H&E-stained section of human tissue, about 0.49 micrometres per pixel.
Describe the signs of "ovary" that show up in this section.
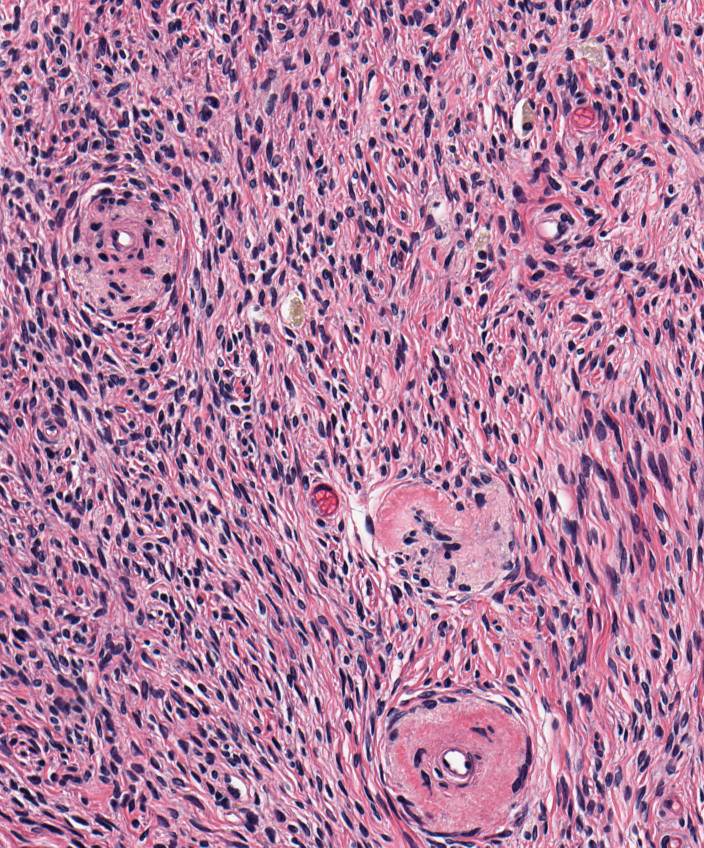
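Looking across the field, I find a densely cellular sheet of spindle cells, with no epithelium or glands anywhere in it. The cells lie closely packed, with dark, oval to elongated nuclei and scant cytoplasm.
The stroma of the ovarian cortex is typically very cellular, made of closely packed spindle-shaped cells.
So this sheet sits well with the ovary. The spindle cells don't keep to one straight direction, though; they run in short streams that curve around rounded structures. The rounded structures at the upper left and lower centre each hold a small empty central lumen.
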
